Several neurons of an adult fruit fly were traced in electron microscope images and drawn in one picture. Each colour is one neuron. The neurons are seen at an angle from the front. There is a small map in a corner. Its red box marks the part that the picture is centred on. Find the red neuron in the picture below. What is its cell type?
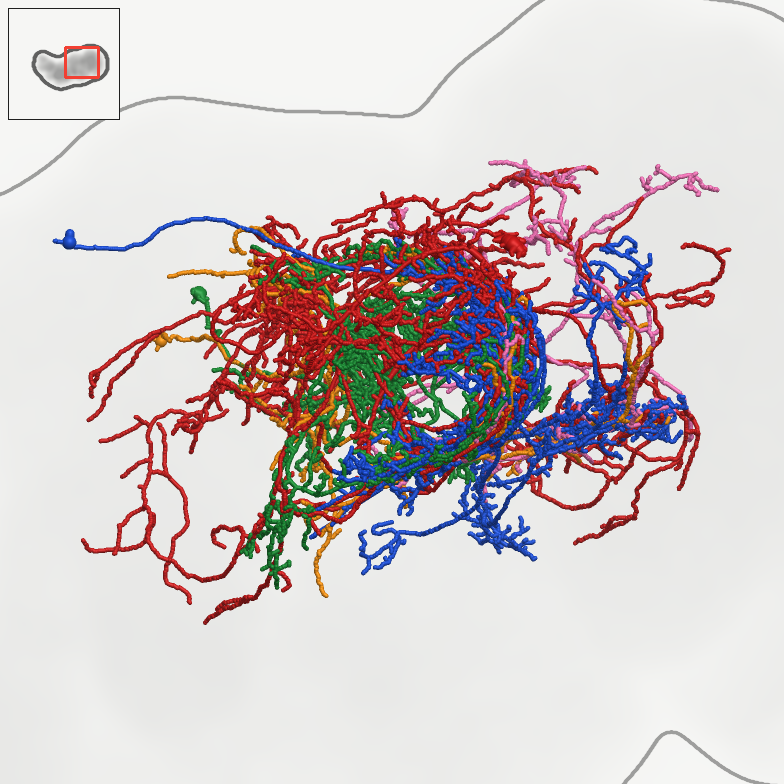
SMP048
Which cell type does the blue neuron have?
PPL108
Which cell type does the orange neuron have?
LAL192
